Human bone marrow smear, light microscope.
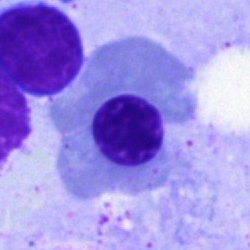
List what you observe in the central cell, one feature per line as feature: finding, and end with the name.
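Chromatin: dark purple, coarsely clumped, a few paler patches
Nucleolus: none distinct
Cytoplasm: abundant, pale greyish blue
Vacuoles: none in the cytoplasm
Name: erythroblast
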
